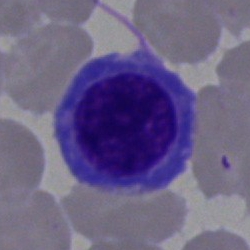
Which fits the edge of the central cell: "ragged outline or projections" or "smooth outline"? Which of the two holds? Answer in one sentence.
The edge of this cell is rough.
